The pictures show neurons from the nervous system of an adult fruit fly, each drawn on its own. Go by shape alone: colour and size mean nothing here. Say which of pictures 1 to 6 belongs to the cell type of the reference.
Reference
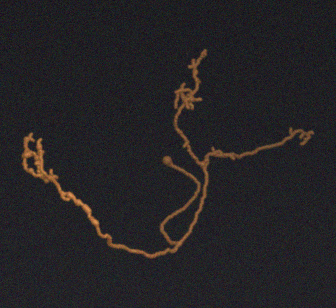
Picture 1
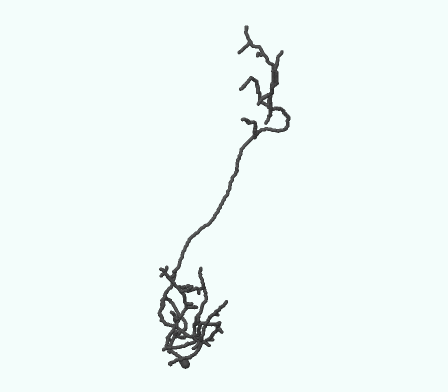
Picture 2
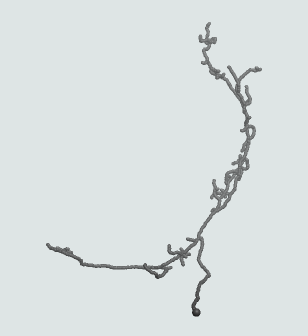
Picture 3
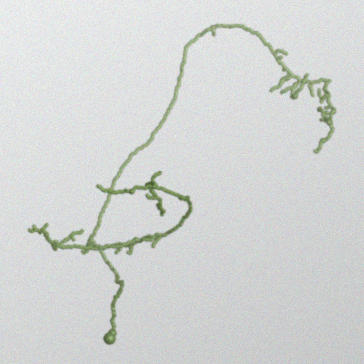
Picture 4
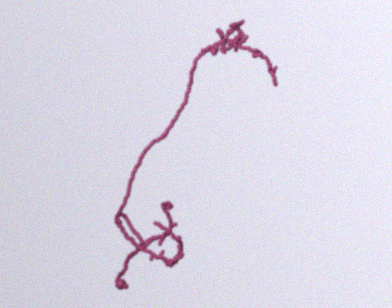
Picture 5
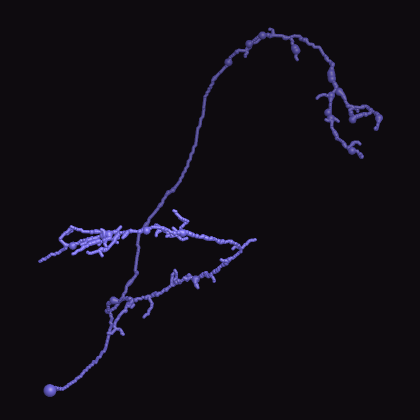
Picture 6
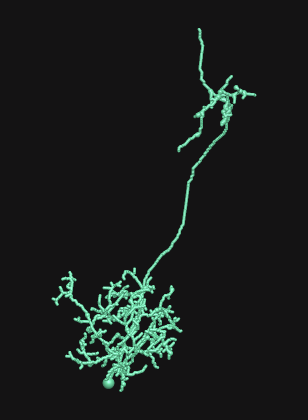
Picture 3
